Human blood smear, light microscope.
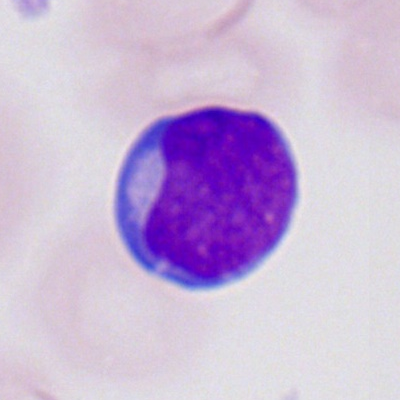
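Myeloblast, middle cell, stained blood smear. Outline round, smooth. Nucleus: shallow indentation, left side. Cytoplasm deep blue, with a paler zone beside the indentation.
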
